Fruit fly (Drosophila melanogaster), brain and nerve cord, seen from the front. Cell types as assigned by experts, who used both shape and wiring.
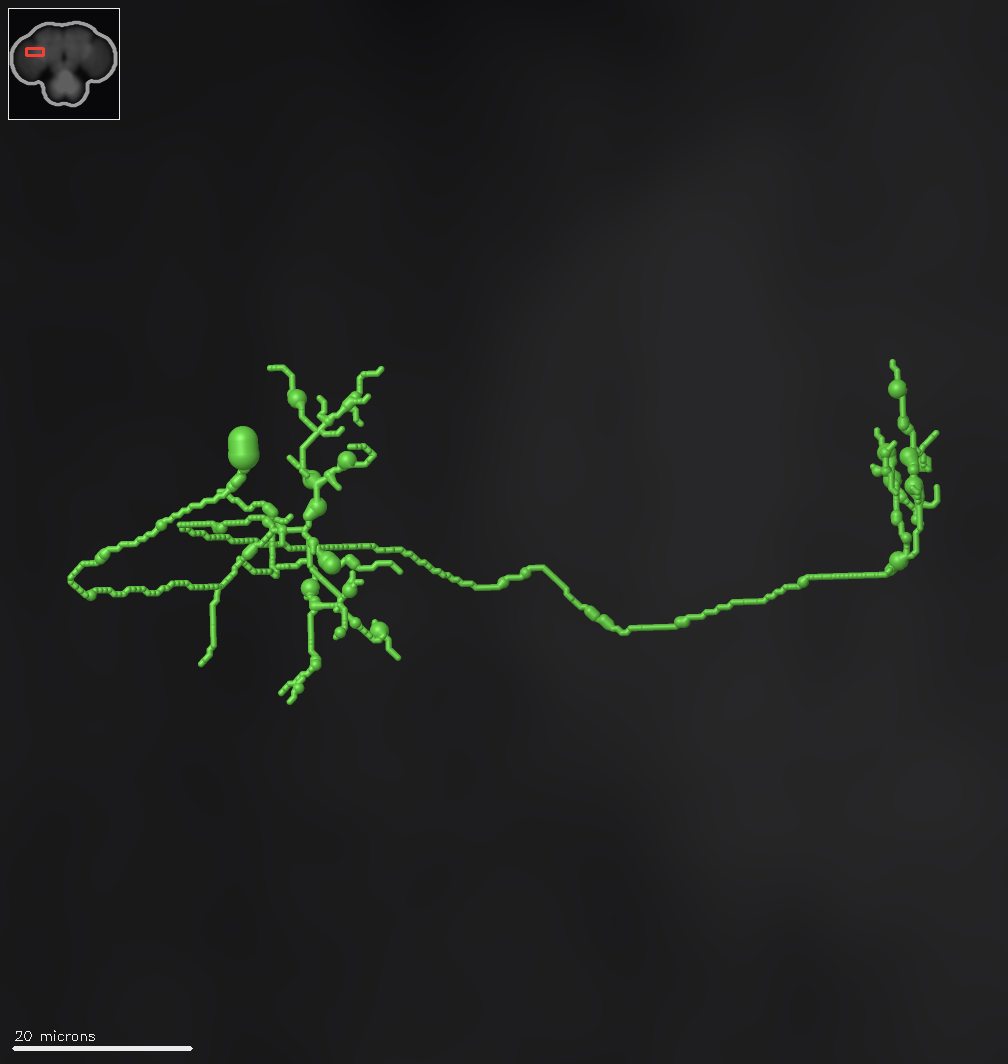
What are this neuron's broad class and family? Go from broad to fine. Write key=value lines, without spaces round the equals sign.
broad_class=optic-lobe intrinsic neuron
family=Tm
